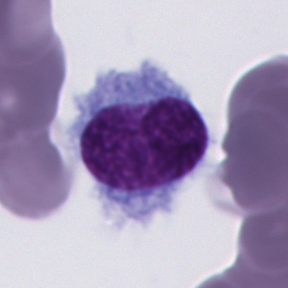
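Hairy cell: the nucleated cell at the centre of a stained smear of human peripheral blood. The nuclear chromatin is dense and dark purple, and no nucleoli can be seen. Pale greyish blue cytoplasm forms a wider rim above and below the nucleus than at its sides.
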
